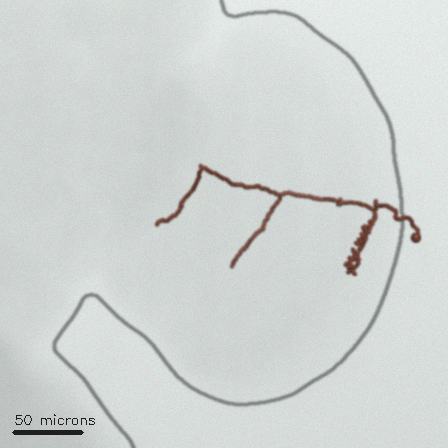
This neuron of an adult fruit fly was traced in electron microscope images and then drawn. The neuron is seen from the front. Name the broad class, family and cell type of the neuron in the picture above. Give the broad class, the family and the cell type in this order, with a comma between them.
optic-lobe intrinsic neuron, TmY, TmY9b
